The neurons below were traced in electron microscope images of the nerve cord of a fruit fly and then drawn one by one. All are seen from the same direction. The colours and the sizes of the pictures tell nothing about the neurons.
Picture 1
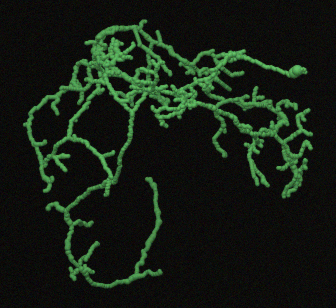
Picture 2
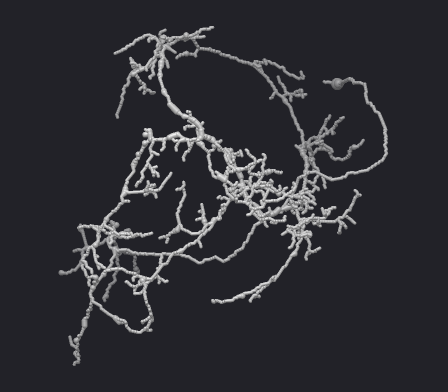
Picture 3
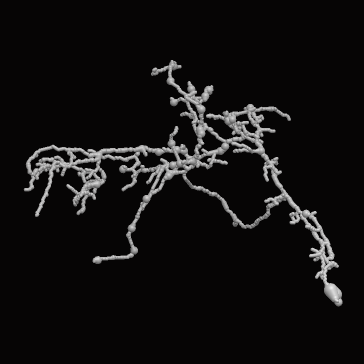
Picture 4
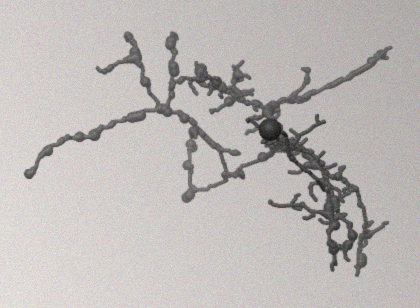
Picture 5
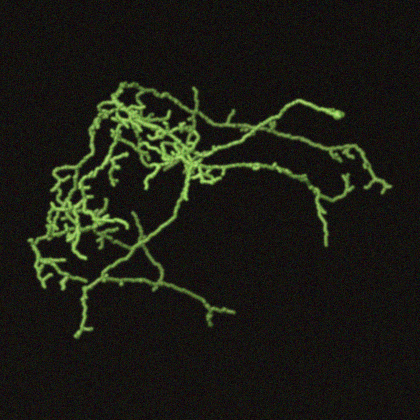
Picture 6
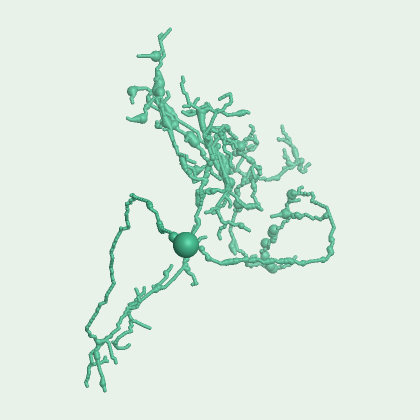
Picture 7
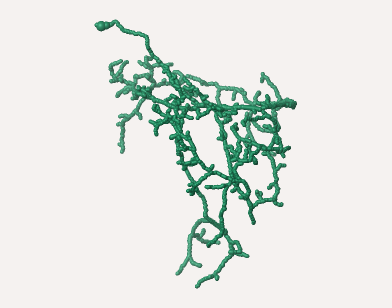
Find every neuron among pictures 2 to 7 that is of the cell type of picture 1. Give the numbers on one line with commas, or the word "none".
2, 5, 7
